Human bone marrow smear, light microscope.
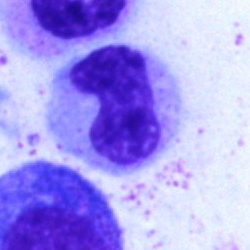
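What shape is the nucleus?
Kidney-shaped, with a deep notch on its left side.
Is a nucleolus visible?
No nucleolus can be seen in the nucleus.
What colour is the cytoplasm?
Pale greyish blue.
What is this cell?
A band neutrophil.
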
